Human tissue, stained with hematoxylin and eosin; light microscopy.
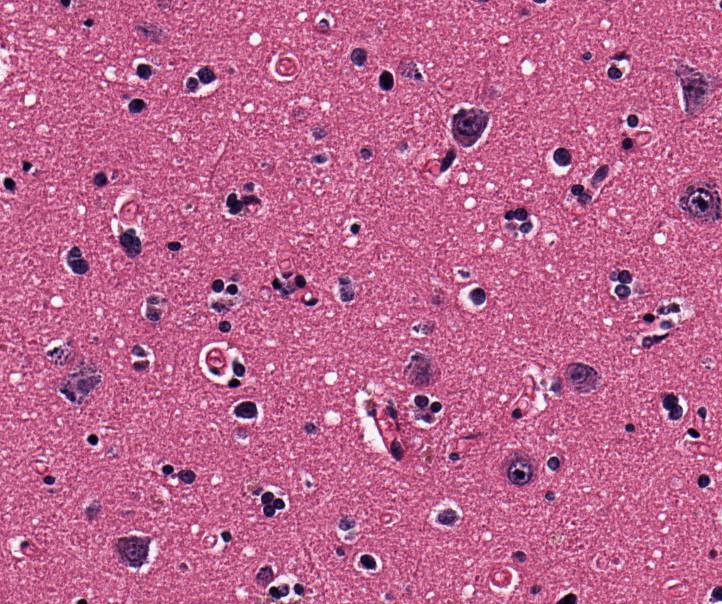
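Cerebral cortex. A pink, finely granular and fibrillary background fills the whole field, without epithelium or glands. Cells lie singly or in small groups, fairly evenly scattered rather than in sheets, and many sit in clear halos apart from the background. Thin-walled capillaries holding red blood cells appear in places, one near the centre.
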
